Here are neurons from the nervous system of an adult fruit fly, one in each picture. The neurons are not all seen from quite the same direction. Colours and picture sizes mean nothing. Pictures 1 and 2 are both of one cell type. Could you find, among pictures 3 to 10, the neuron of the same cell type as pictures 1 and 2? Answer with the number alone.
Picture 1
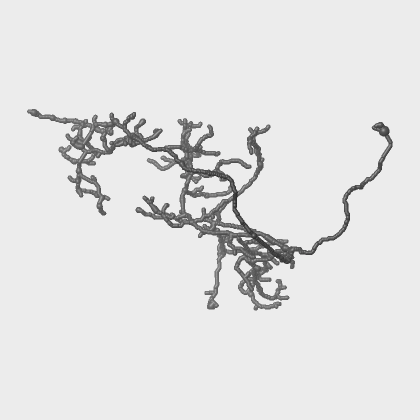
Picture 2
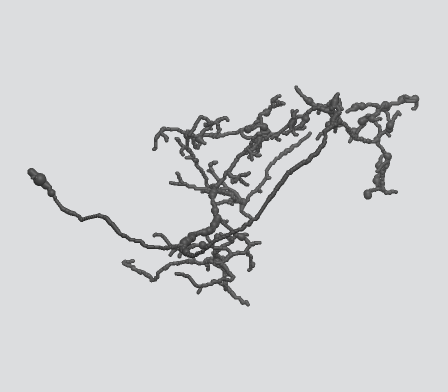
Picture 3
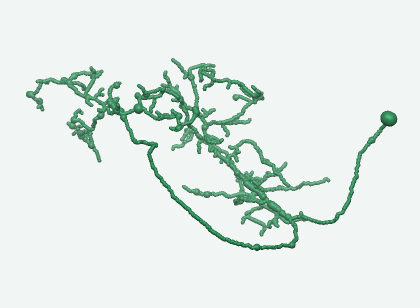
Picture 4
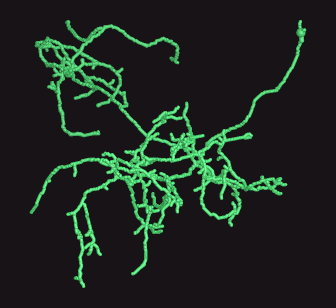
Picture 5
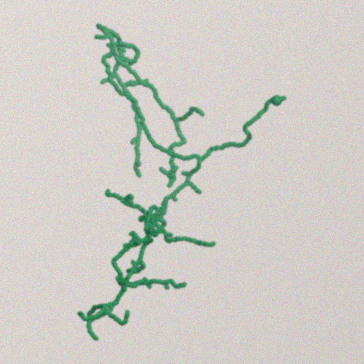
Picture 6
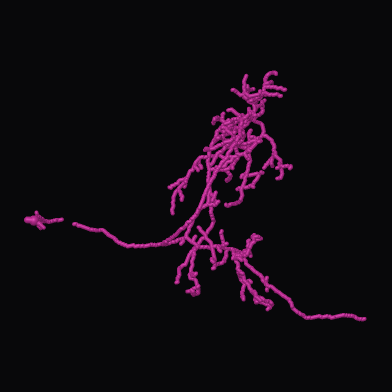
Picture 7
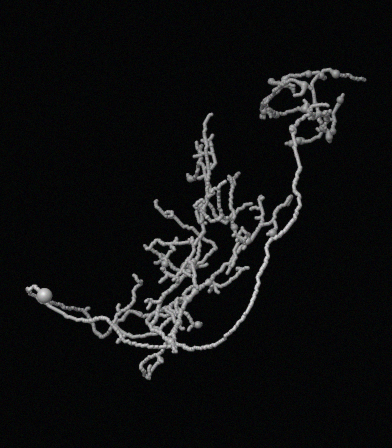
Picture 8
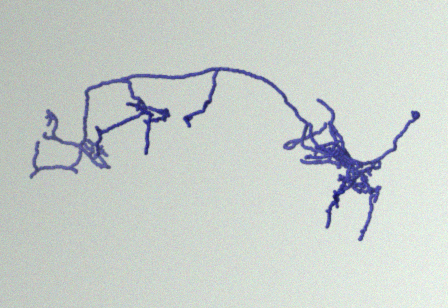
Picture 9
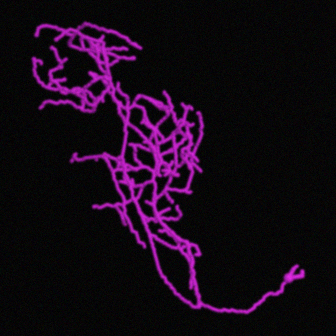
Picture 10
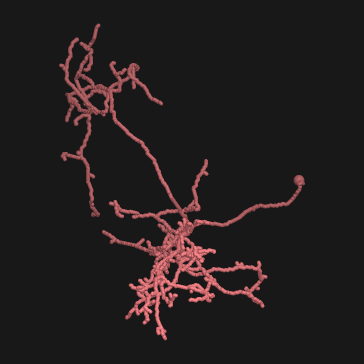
3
